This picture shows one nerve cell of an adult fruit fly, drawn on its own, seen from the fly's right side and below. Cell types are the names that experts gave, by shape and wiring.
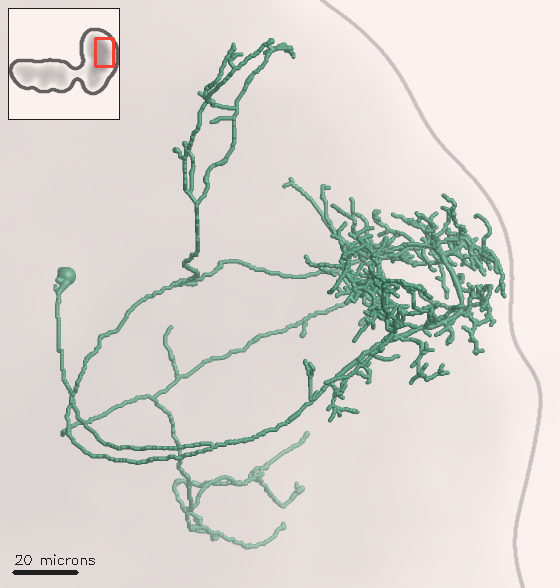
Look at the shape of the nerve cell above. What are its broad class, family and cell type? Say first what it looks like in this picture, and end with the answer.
The cell body can be seen on the left of the picture. By the scale bar it is about 160 microns tall in this view. The picture shows dozens of branch ends. Its broad class is central-brain intrinsic neuron. The family is hemilineage DM1_antero_dorsal. It is of cell type CRE081.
